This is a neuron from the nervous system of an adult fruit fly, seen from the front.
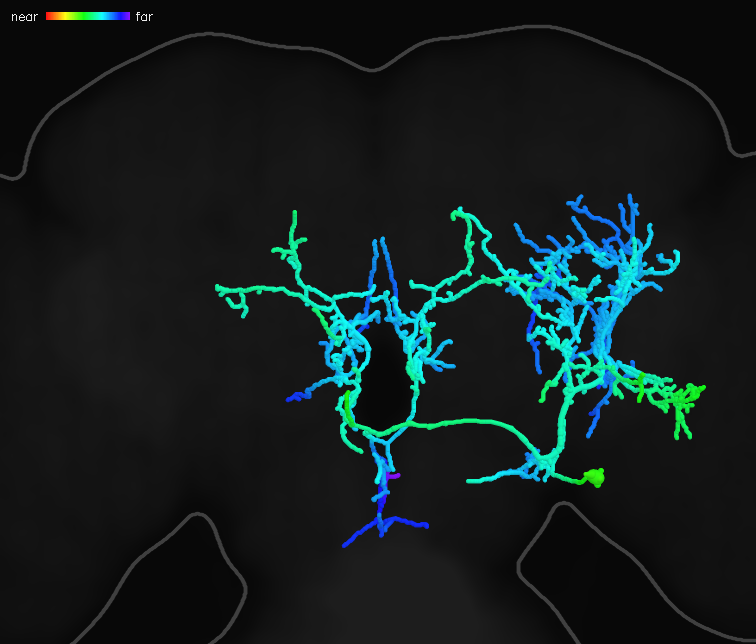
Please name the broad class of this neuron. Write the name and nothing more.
central-brain intrinsic neuron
